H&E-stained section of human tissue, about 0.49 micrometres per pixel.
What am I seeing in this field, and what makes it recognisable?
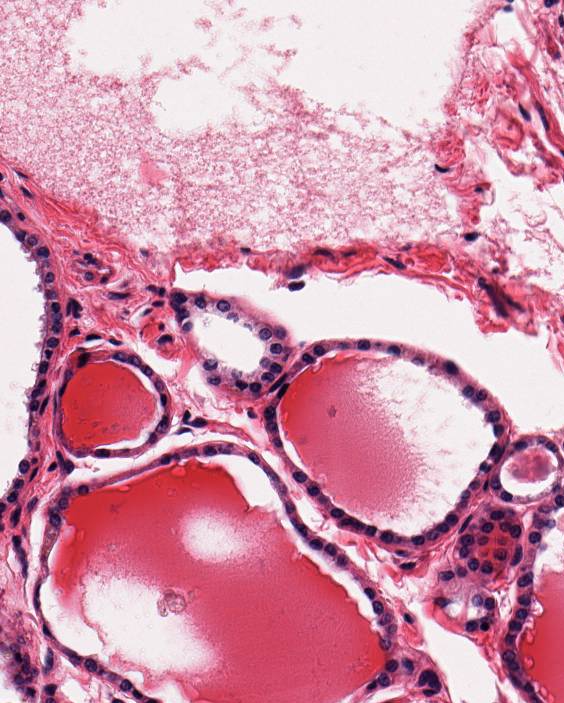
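This is thyroid follicle. Rounded follicles of varying size, I note, pack the lower two-thirds, each lined by a single even row of low cuboidal cells with small, round, dark nuclei.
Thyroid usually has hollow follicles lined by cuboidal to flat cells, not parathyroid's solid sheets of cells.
Near the upper centre, one small follicle's lumen is largely empty and white.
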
